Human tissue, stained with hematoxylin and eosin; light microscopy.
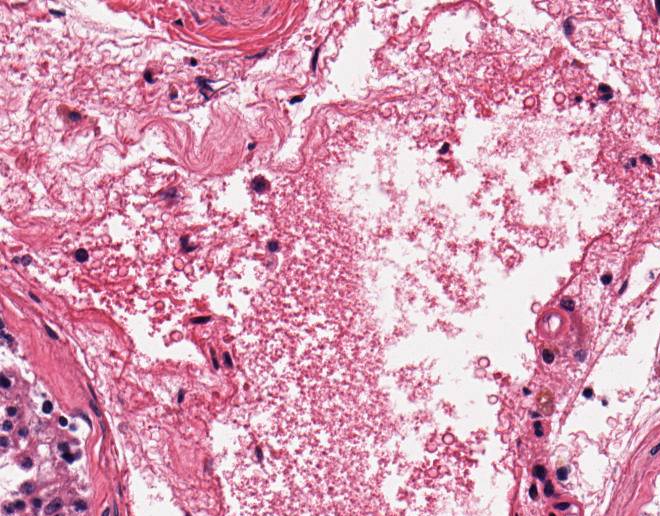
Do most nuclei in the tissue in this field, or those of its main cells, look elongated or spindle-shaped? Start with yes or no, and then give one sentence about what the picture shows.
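No. Small round dark nuclei are scattered sparsely through the loose tissue.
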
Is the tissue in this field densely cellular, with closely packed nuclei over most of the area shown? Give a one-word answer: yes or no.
No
